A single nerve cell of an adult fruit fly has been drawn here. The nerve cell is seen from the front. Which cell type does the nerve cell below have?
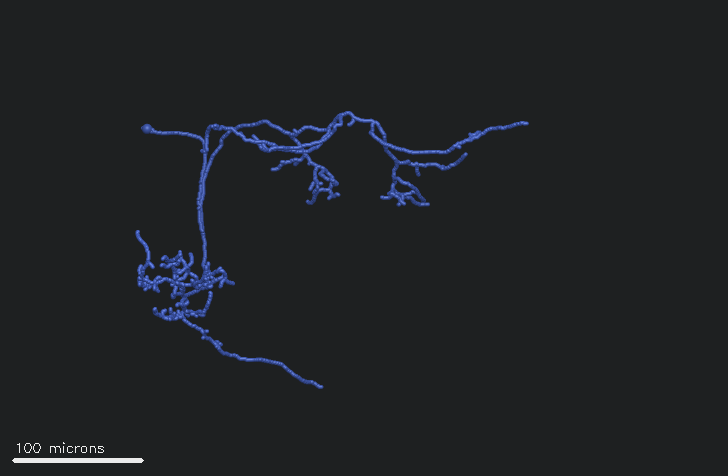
IB015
